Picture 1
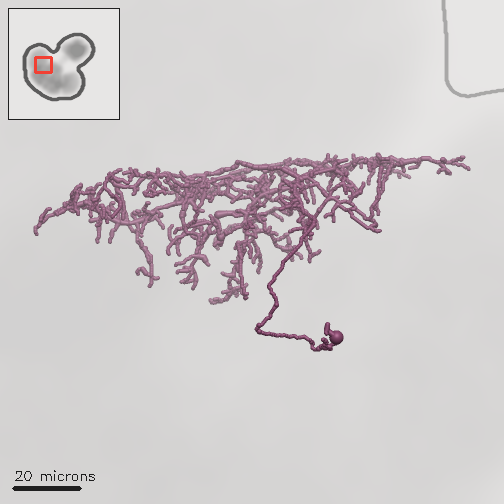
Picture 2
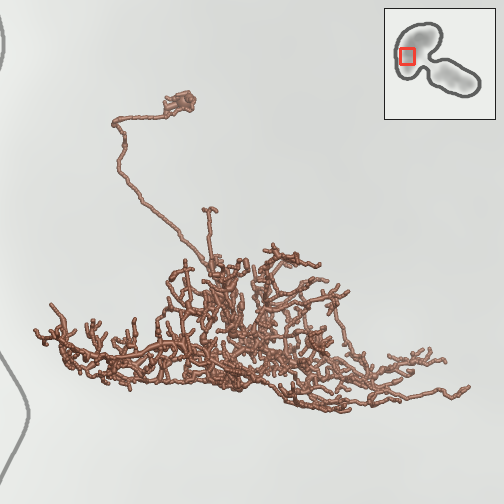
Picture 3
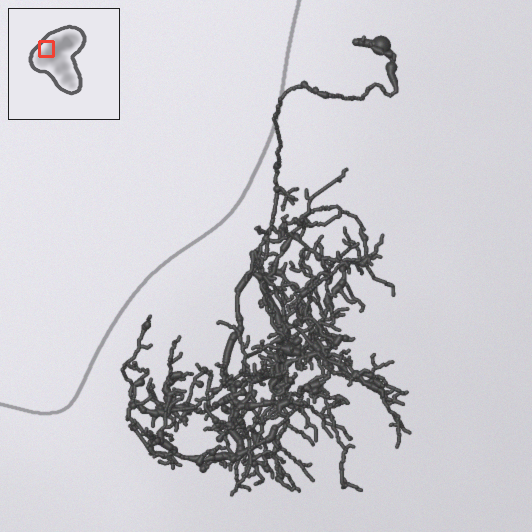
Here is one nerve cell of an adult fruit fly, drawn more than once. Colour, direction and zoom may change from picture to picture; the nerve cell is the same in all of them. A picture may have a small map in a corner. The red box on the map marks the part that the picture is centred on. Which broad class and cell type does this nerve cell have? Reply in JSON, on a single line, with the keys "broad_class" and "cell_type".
{"broad_class": "central-brain intrinsic neuron", "cell_type": "AVLP614"}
